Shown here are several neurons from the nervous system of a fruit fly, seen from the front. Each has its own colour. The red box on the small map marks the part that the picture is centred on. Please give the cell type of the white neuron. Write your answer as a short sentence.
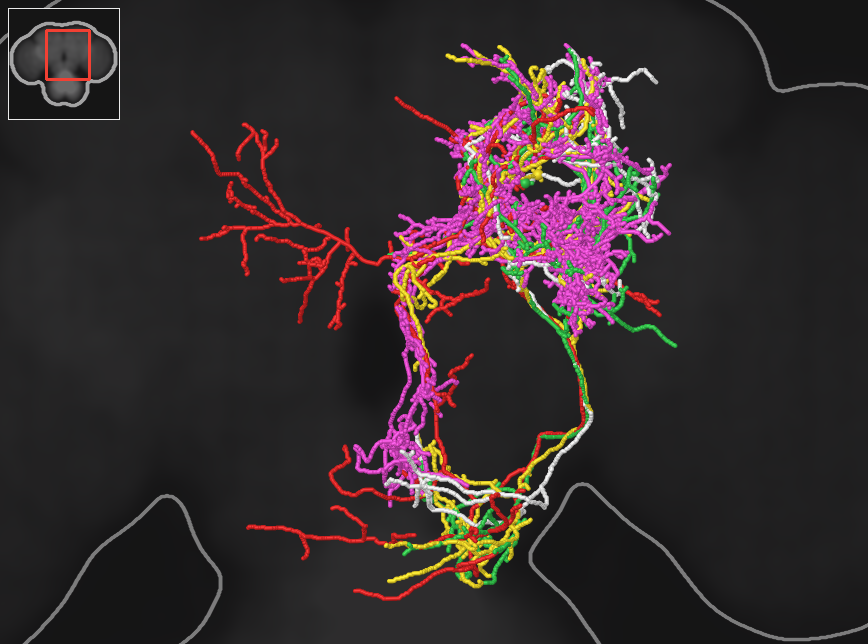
The cell type is SCL001m.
